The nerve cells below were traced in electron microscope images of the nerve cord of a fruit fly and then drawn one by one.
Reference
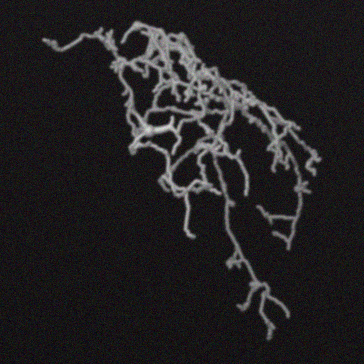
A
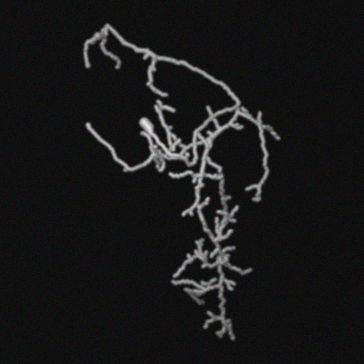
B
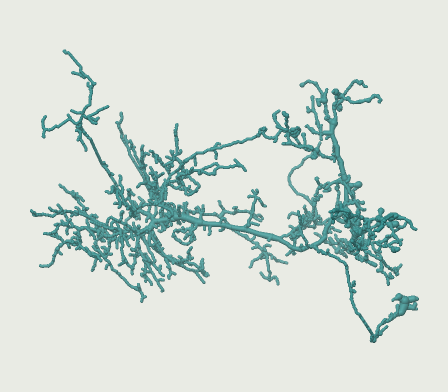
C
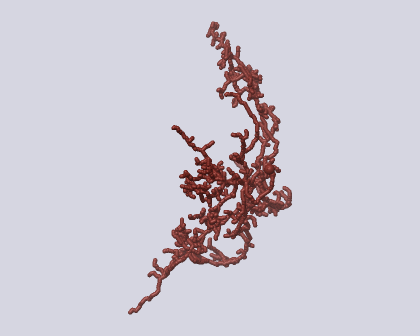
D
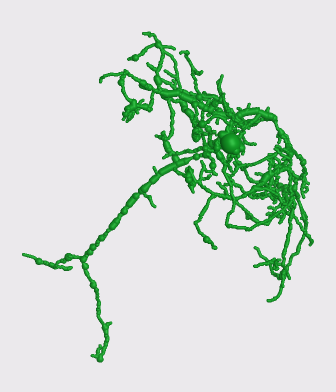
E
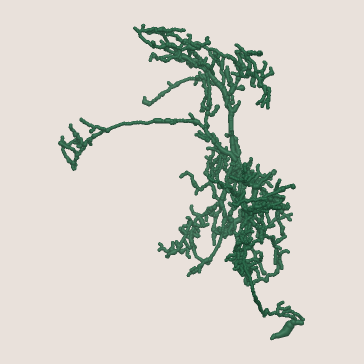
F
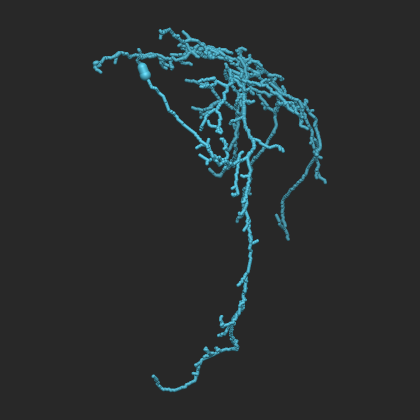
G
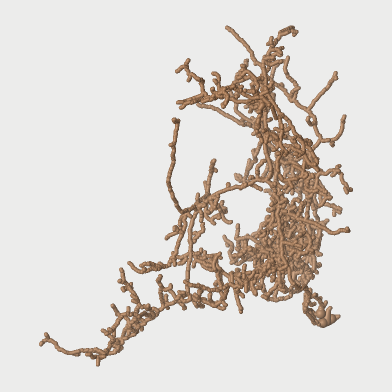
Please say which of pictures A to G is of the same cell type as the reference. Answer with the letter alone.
F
